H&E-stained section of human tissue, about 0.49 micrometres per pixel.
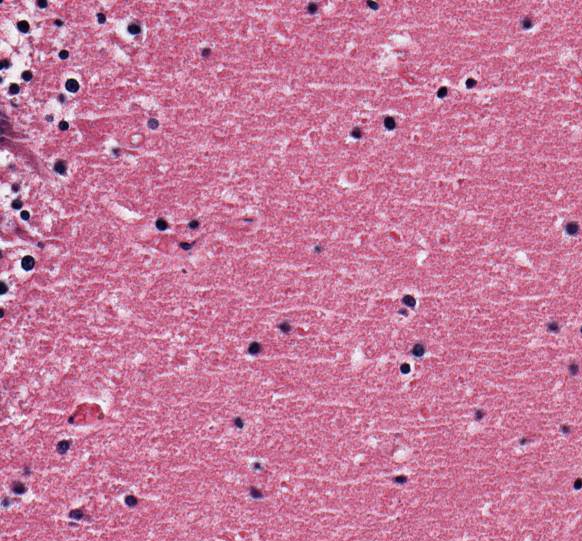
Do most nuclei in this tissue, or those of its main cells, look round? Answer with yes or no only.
Yes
